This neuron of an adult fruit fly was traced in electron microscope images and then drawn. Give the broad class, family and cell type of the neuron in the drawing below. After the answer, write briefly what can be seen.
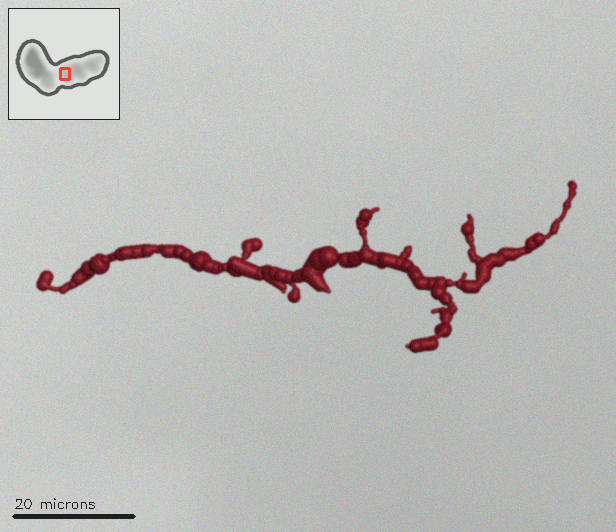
This is a sensory neuron entering the nerve cord. The name of its family is class mechanosensory proprioceptive. Its cell type is SNpp43. It lies in the nerve cord. No cell body is drawn. From left to right in the picture it spans about 90 microns.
